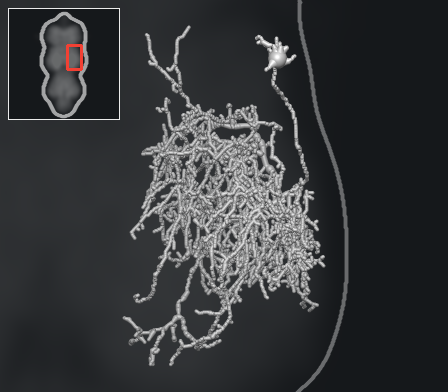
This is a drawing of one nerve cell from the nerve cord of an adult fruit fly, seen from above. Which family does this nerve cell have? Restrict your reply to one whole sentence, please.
The nerve cell is sorted into family hemilineage 17A.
